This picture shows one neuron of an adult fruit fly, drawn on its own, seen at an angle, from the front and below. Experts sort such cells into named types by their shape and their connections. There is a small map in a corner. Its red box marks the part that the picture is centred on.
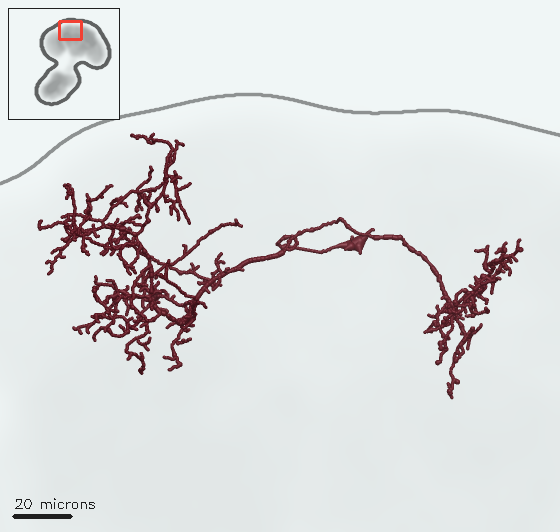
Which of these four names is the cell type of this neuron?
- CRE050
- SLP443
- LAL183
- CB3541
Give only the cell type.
SLP443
